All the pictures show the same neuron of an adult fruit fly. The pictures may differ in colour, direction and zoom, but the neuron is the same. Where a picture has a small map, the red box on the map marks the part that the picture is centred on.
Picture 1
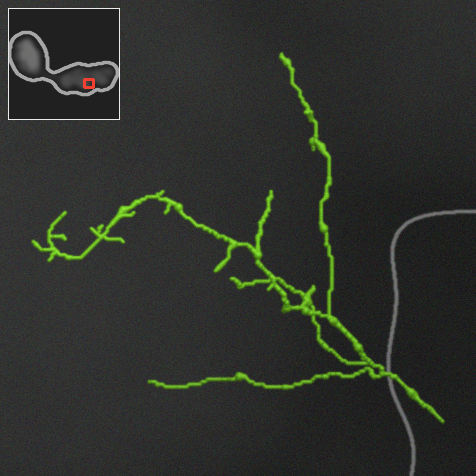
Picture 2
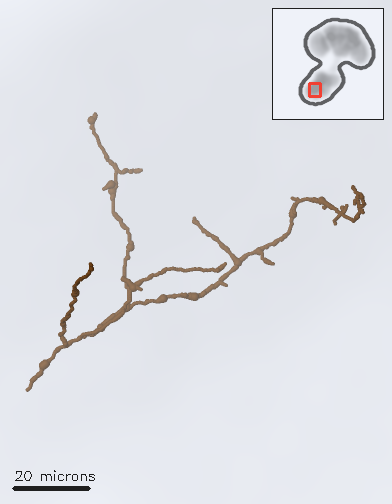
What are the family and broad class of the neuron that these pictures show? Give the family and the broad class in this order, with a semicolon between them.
class mechanosensory tactile; sensory neuron entering the nerve cord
